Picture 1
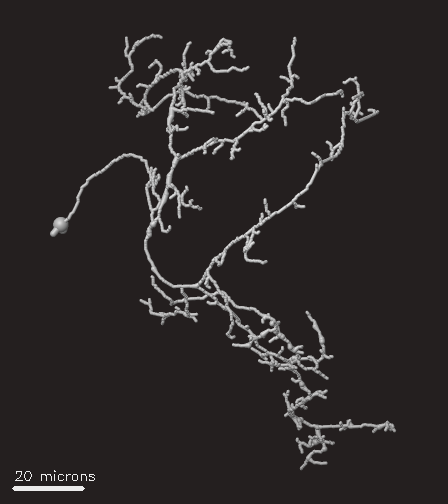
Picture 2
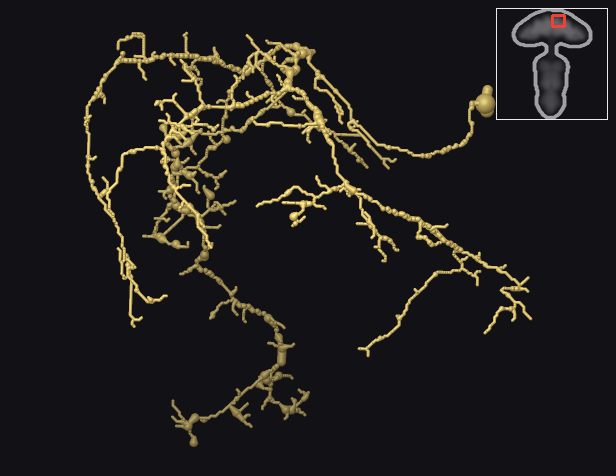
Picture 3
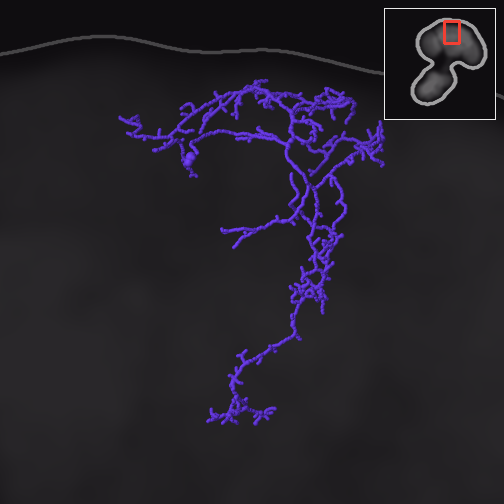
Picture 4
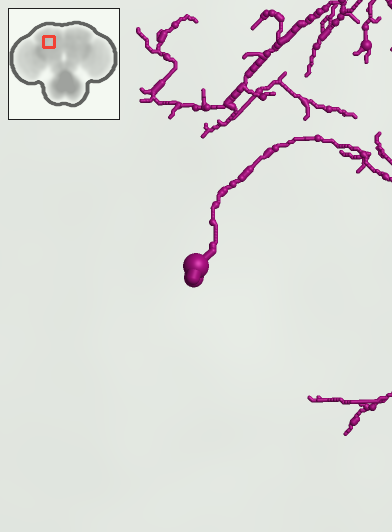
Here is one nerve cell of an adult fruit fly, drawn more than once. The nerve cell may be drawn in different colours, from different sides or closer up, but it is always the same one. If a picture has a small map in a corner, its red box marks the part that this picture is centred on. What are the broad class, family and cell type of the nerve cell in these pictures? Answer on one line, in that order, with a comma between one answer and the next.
central-brain intrinsic neuron, hemilineage AOTUv1_medial, CRE044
